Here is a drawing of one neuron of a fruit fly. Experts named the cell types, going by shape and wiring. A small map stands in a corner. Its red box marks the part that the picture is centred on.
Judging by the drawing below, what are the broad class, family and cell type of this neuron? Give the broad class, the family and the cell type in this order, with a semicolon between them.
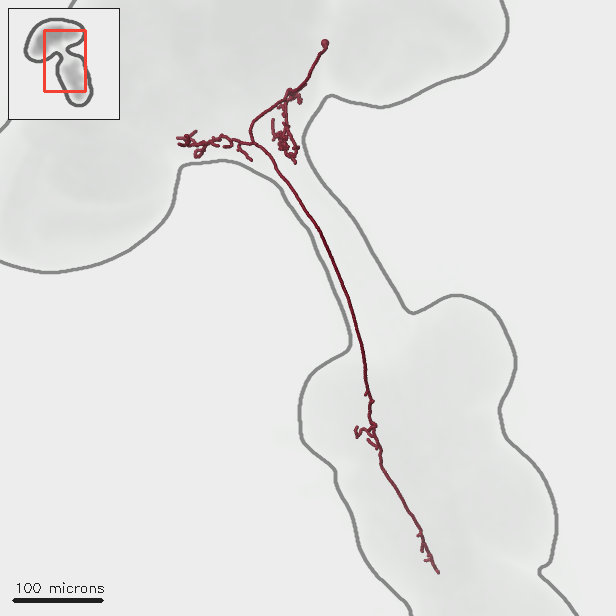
descending neuron; hemilineage LB7; DNge092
